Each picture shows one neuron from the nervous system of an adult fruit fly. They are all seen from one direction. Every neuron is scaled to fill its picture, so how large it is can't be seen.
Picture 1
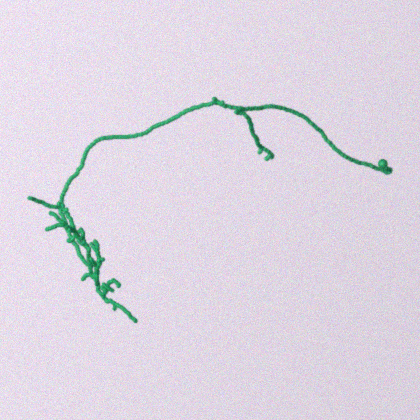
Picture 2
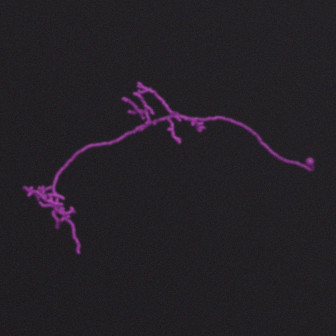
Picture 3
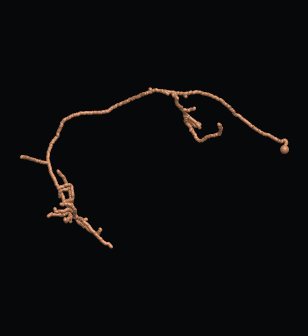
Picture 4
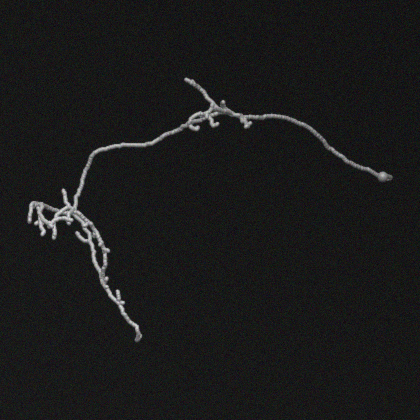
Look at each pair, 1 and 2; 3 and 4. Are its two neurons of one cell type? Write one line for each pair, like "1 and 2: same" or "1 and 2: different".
1 and 2: same
3 and 4: same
